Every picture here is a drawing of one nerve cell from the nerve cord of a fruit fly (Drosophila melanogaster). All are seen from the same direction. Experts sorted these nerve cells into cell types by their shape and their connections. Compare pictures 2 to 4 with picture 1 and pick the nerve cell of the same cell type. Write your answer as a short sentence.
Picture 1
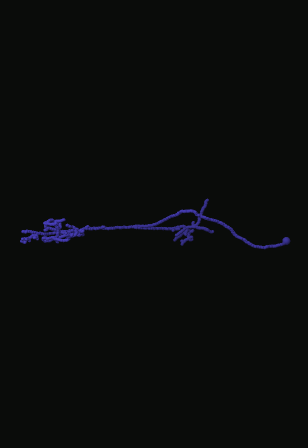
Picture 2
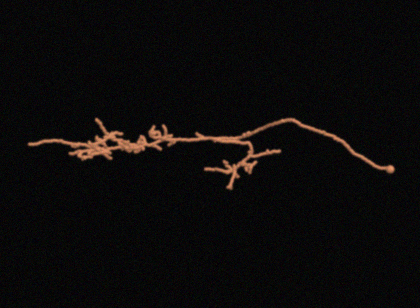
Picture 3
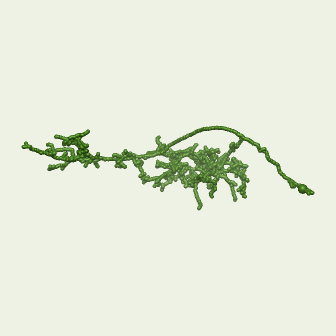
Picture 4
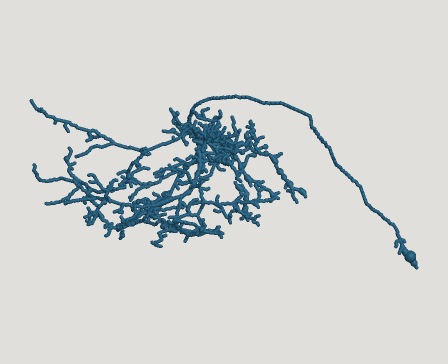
Picture 2 is of the same cell type.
